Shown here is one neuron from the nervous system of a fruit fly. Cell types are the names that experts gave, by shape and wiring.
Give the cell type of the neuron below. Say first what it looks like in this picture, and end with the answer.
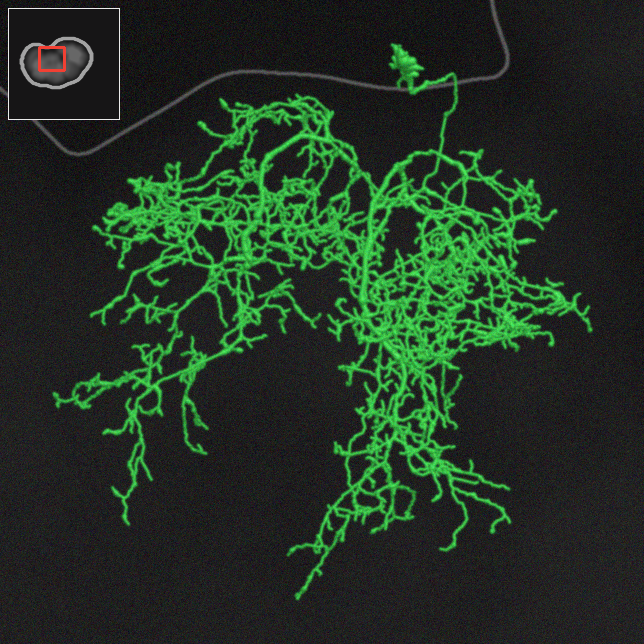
The picture shows more than a hundred branch ends. In this view it is about as wide as it is tall. It is a central-brain intrinsic neuron. The cell type is GNG297.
